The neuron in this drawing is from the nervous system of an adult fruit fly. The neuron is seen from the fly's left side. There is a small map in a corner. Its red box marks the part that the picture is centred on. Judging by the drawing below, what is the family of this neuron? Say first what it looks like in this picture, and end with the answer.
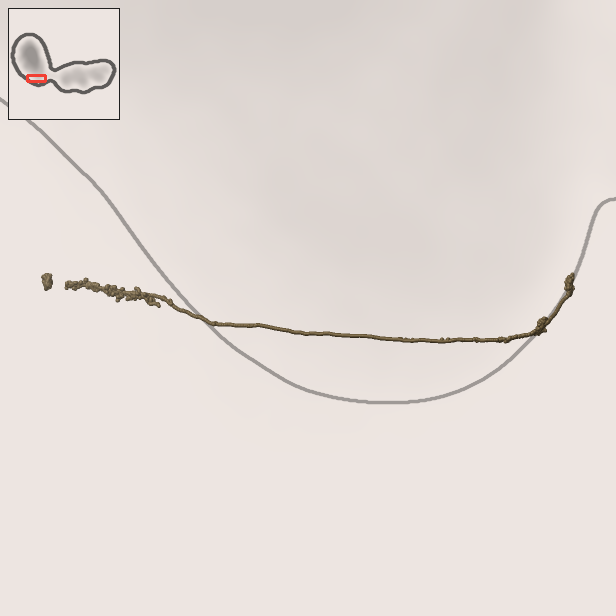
In this view it is more than twice as wide as it is tall. This is an optic-lobe intrinsic neuron. The family is L.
